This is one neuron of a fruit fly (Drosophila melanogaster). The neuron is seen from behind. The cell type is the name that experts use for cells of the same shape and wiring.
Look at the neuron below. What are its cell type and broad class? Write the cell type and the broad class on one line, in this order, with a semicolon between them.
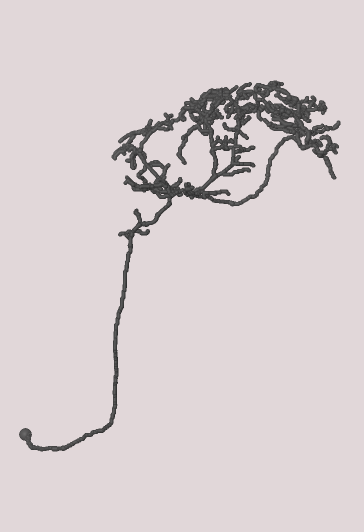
SLP211; central-brain intrinsic neuron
